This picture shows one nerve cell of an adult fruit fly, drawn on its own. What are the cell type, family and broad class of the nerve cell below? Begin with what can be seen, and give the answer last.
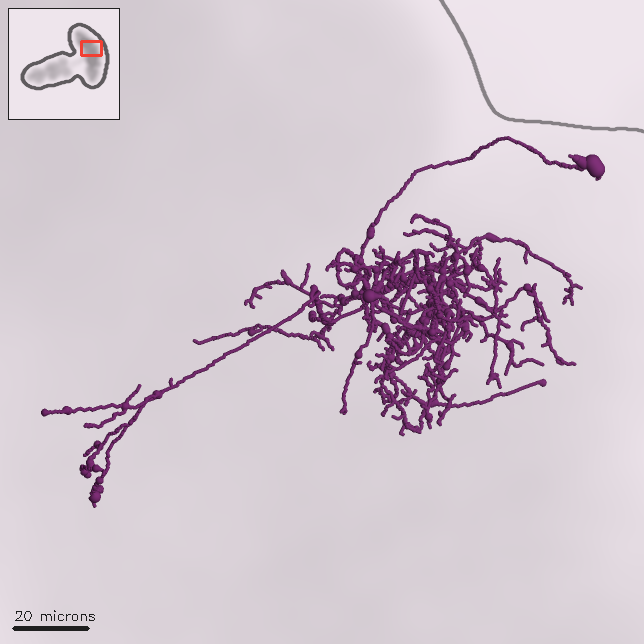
It is in the brain and does not reach the nerve cord. The cell body can be seen at the upper right of the picture. By the scale bar it is about 150 microns wide in this view. Its cell type is LAL022. The family is hemilineage CREa2_ventral. This is a central-brain intrinsic neuron.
